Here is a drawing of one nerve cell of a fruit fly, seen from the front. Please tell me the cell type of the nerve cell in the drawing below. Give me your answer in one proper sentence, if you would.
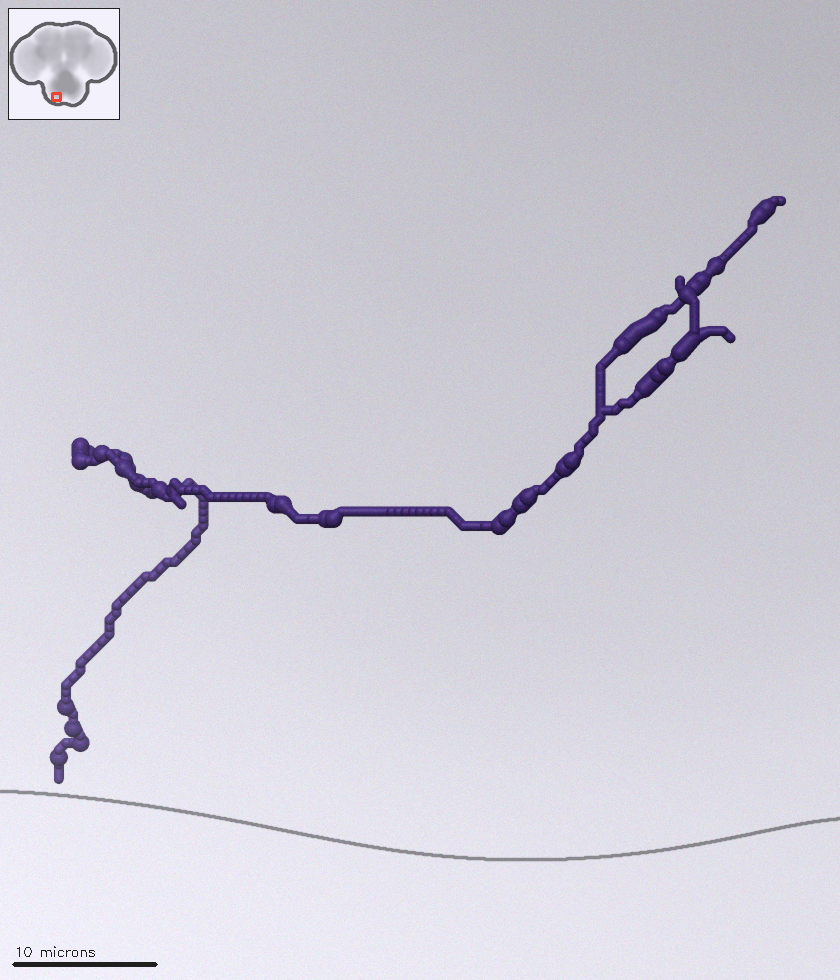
What this nerve cell is, by cell type, is SNta31.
